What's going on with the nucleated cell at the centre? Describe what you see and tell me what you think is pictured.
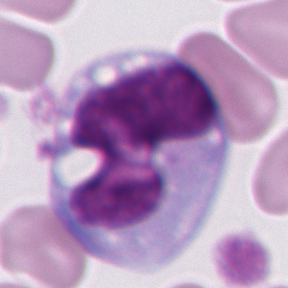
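Let me look at the nucleus first: it is folded, with a deep notch cutting in from the left side. In that notch sits a large clear vacuole. The cytoplasm is abundant and pale blue-grey, and the outline roughly round. It is a monocyte.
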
